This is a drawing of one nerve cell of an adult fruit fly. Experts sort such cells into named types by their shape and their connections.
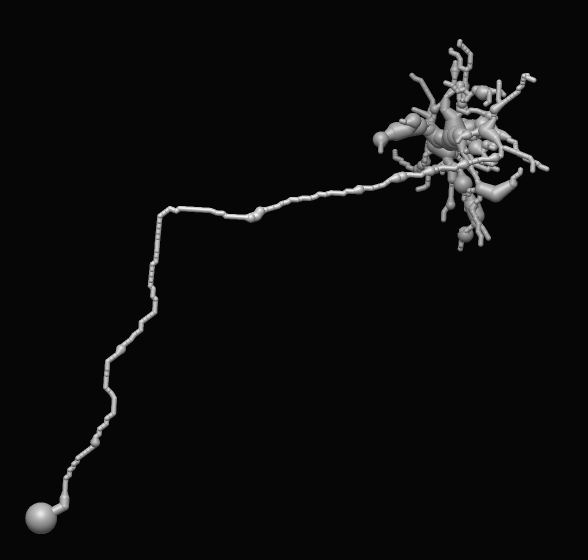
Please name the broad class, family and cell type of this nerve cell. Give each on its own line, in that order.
optic-lobe intrinsic neuron
Dm
Dm8a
